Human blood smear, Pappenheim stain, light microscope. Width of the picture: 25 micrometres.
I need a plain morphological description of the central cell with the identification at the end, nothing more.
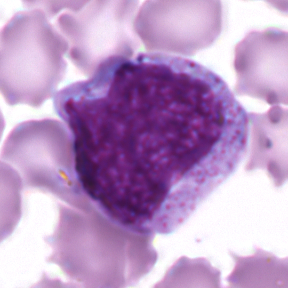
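The nucleus occupies most of the cell and sits off-centre toward the upper left. It forms a single unlobed mass. A pale lilac-blue rim of cytoplasm is widest on the right side of the cell. No vacuoles are present in the cytoplasm. The cell is a myelocyte.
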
